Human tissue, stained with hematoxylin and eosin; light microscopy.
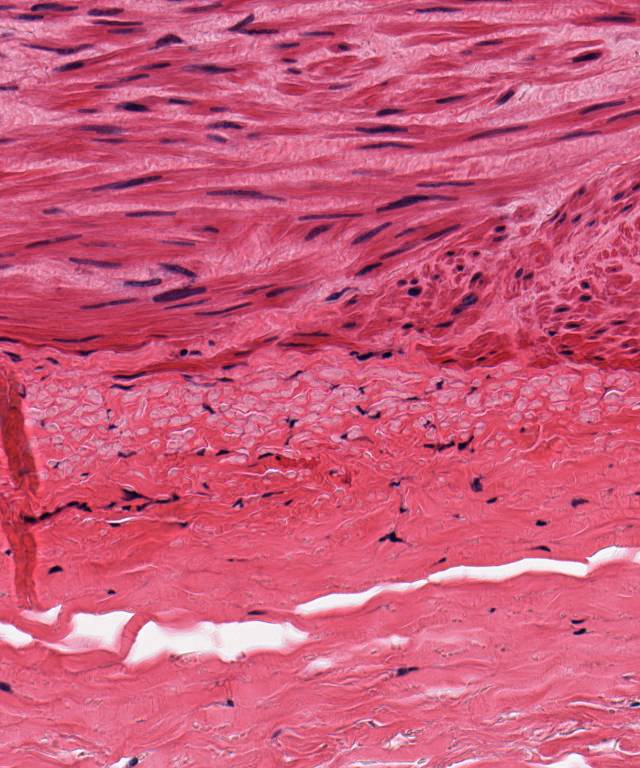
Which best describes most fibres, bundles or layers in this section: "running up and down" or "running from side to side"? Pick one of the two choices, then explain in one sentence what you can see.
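Running from side to side. The tissue is arranged in horizontal layers, with a cellular muscle layer in the upper part of the field and a paler, sparsely nucleated fibrous layer below it.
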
